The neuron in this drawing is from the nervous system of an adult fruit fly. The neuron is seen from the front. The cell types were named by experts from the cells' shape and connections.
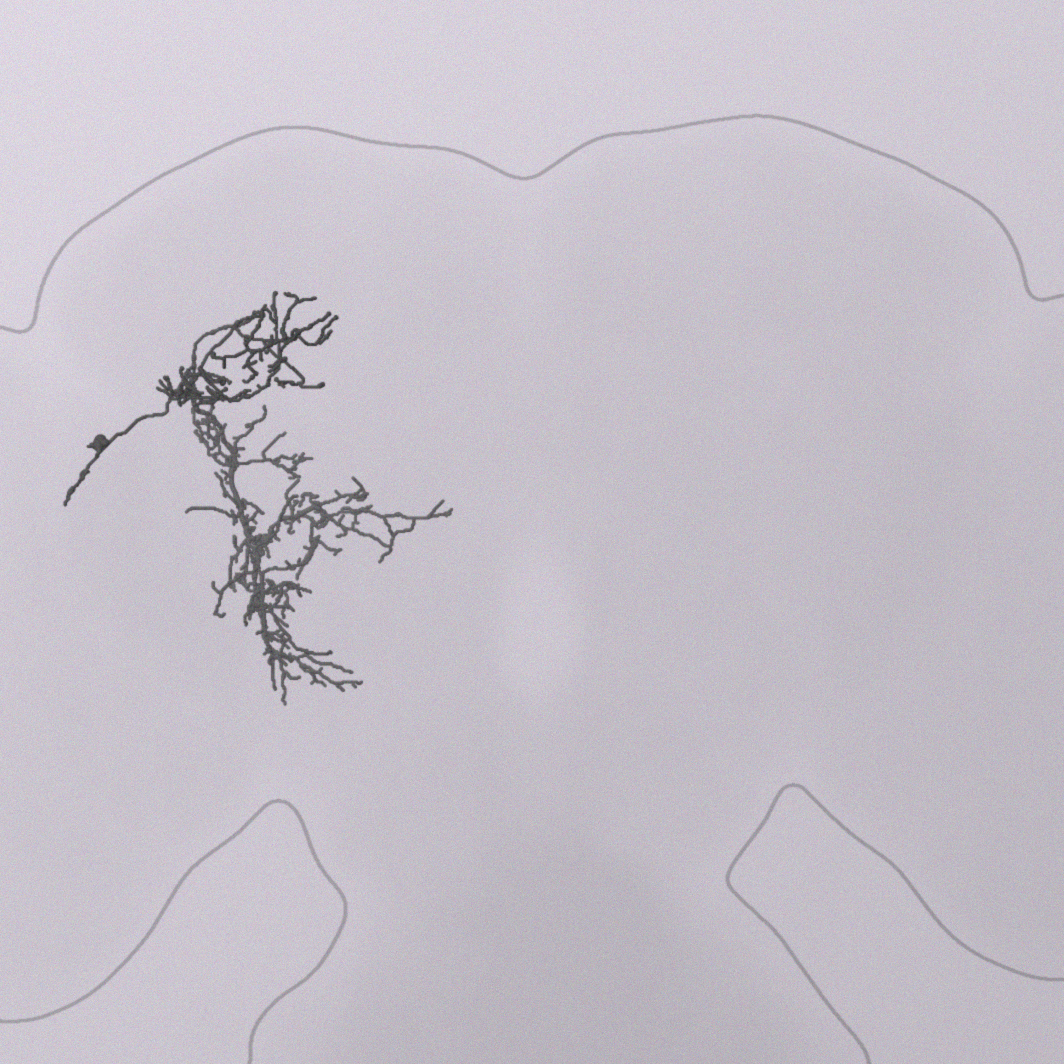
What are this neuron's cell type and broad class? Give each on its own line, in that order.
AOTU065
central-brain intrinsic neuron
